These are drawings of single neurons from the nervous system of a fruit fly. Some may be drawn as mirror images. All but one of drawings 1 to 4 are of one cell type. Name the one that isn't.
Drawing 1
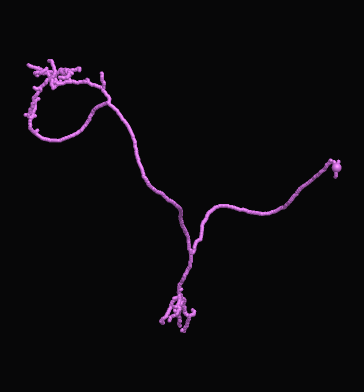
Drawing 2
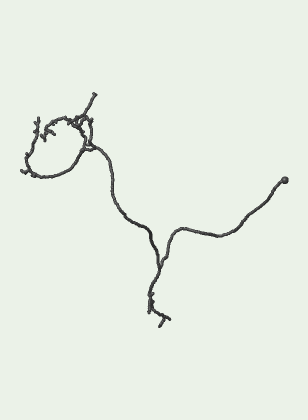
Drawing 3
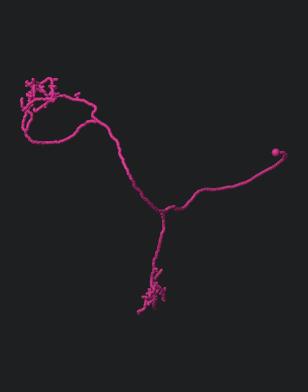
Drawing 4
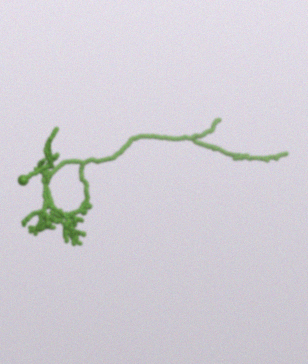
4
